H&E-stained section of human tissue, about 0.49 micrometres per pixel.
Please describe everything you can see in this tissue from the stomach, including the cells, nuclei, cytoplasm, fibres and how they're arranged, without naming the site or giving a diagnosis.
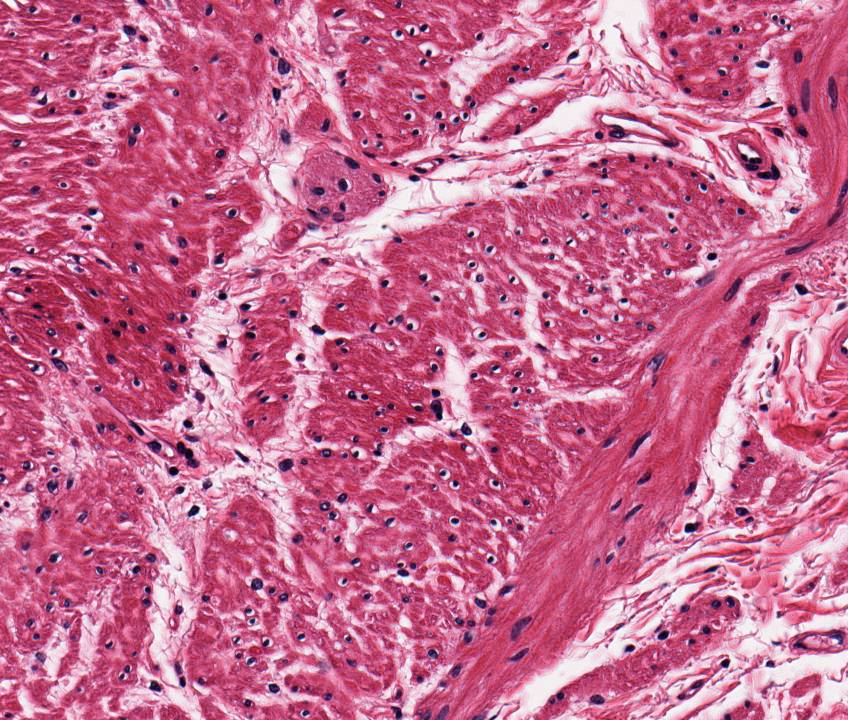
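Transversely cut bundles make up most of the left and centre of the field, so their nuclei appear round. A band of longitudinally cut muscle fibres runs diagonally from lower centre to upper right; its nuclei are elongated with blunt ends. Muscle cell cytoplasm is deeply eosinophilic, without visible cross-striations.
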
